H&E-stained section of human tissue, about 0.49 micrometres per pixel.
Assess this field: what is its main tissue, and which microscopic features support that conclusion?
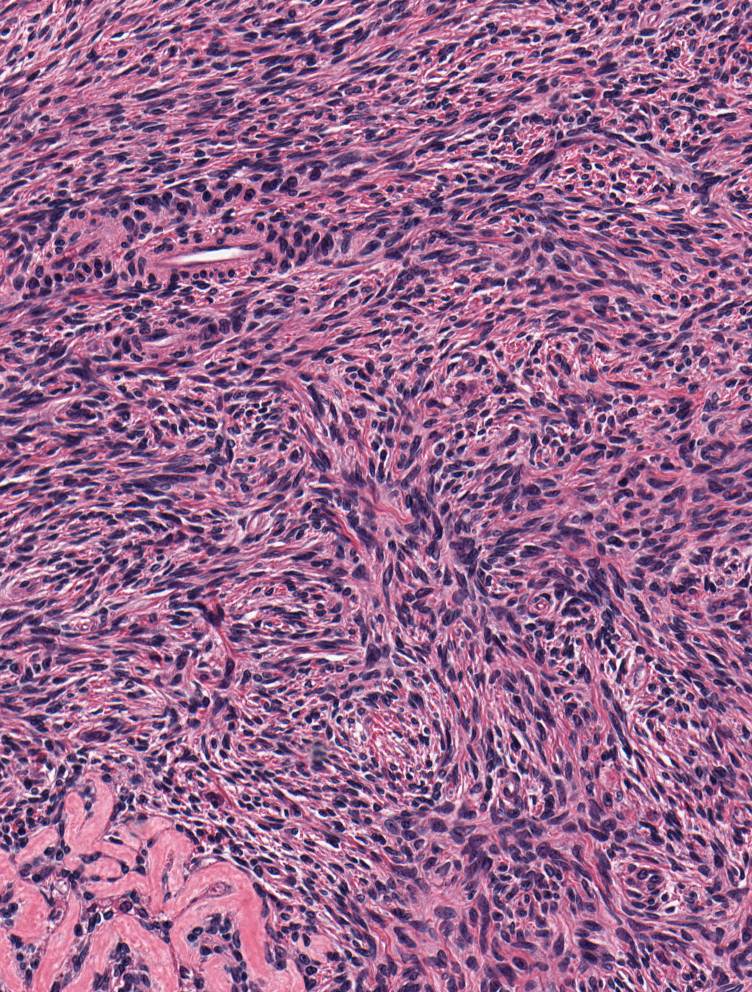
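ID: ovarian cortex. Densely packed spindle cells fill nearly the whole field, in short fascicles running in varying, intersecting directions.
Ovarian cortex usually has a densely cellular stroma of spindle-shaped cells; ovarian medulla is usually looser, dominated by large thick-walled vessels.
Dense packing here: cortex, not medulla. Cytoplasm scant, pale pink; cell borders indistinct. Bottom left: thick, glassy, brightly eosinophilic collagen bundles, with cells between them. No epithelium or glands anywhere in the field.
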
